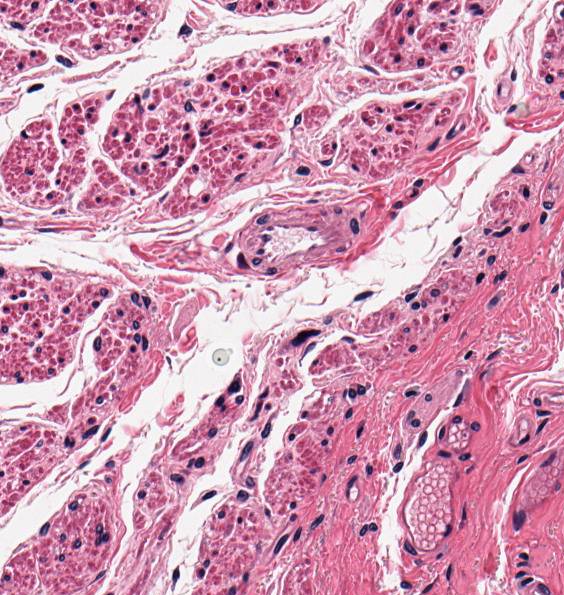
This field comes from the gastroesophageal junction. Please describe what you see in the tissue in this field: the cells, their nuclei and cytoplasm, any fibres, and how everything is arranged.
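Layout first: bundles of eosinophilic cells occupy the upper left and left, and denser fibrous tissue the lower right. Next, the nuclei within the bundles: small, round, dark-staining. Then the lower right: bright pink, wavy collagen with scattered elongated nuclei. Last, near the bottom right edge, an oval cluster of many small, round, clear vacuoles sits within that collagen.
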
